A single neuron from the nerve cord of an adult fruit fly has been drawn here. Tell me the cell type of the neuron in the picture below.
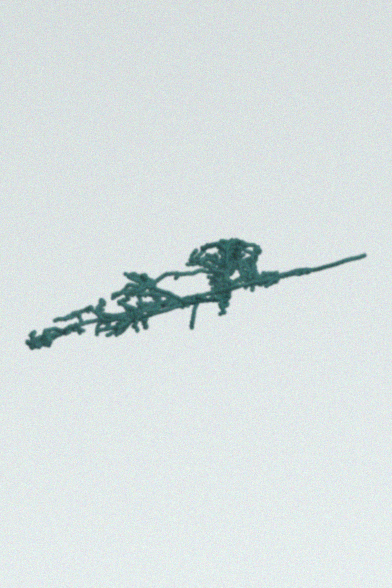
DNge150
